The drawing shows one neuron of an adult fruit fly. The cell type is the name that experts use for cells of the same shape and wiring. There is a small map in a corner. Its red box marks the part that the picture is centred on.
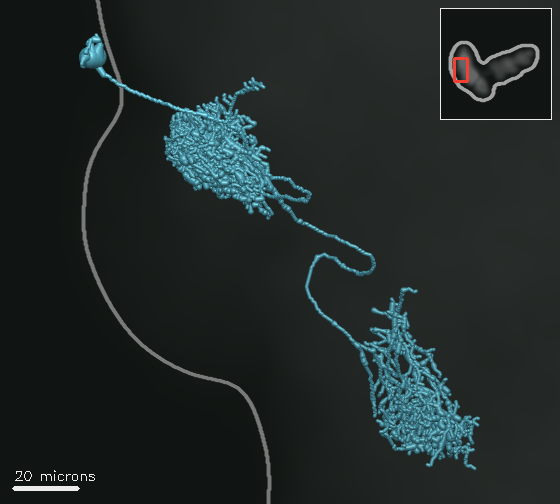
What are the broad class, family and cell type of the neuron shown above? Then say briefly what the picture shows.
It is a central-brain intrinsic neuron. The family is MBON. The cell type is MBON09. From top to bottom in the picture it spans about 140 microns. The picture shows dozens of branch ends.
